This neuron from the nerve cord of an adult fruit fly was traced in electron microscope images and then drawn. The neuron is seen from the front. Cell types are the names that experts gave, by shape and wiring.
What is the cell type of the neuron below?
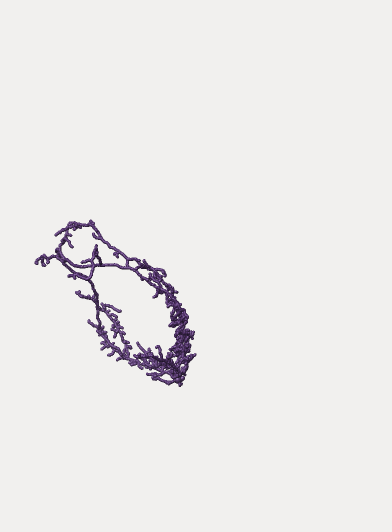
IN04B034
